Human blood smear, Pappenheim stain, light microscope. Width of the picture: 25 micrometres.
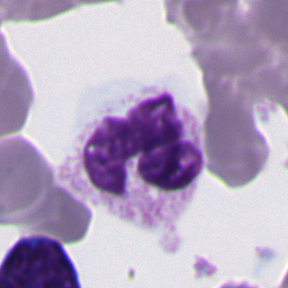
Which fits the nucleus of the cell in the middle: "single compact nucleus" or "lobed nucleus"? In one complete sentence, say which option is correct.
The nucleus of this cell is divided into two or more lobes.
